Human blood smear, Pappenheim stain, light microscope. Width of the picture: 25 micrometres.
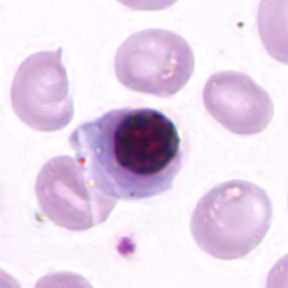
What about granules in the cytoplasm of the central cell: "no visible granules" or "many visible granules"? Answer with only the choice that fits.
No visible granules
